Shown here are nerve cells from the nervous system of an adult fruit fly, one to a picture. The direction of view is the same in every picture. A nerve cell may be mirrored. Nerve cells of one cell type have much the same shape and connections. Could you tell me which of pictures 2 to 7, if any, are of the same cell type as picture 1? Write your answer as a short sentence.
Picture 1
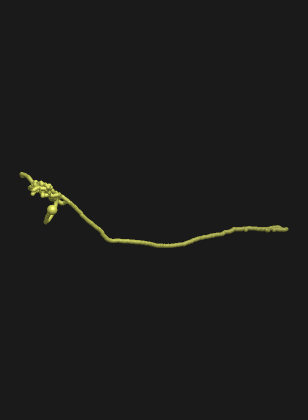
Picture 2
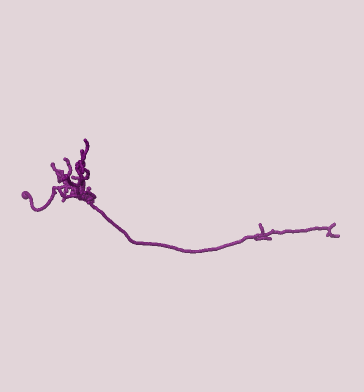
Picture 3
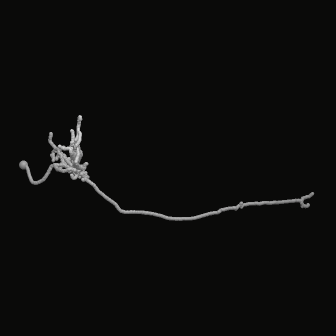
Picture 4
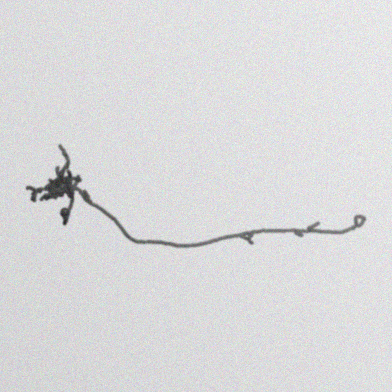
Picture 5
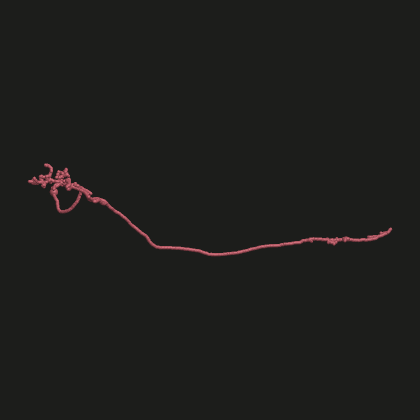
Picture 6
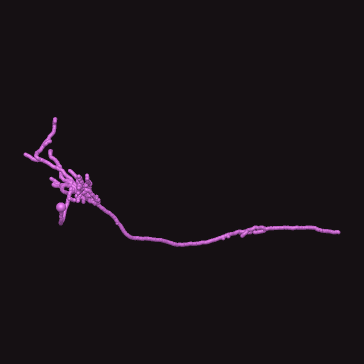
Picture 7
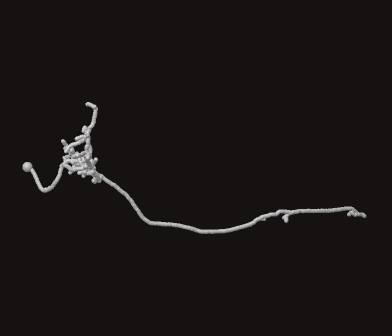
None of them is of the same cell type.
